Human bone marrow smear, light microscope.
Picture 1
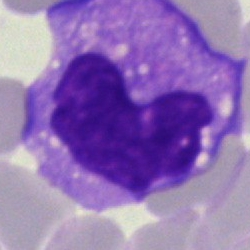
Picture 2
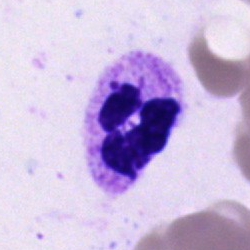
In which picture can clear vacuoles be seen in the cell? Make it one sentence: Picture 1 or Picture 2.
Clear vacuoles, one or more, are present in the cytoplasm of the cell in picture 1.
